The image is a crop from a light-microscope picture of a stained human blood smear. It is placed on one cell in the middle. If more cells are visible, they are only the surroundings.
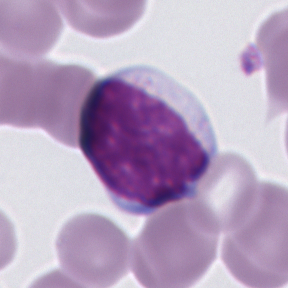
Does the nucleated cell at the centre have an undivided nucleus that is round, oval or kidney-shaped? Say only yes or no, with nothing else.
Yes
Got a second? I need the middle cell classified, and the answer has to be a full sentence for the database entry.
At the crop's centre, the cell is a large granular lymphocyte.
